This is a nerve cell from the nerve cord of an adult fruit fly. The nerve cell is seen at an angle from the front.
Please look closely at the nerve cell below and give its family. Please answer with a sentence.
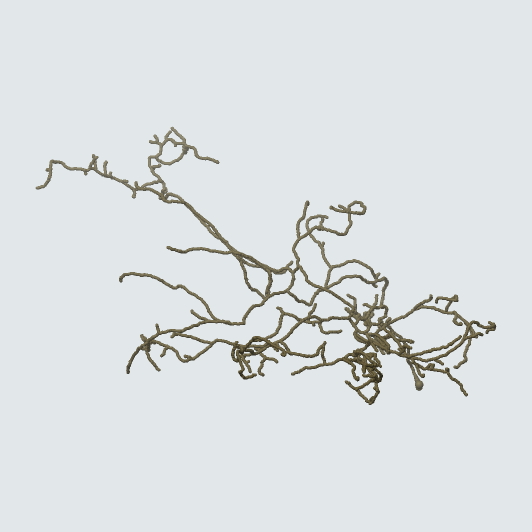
The family is hemilineage 12A.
